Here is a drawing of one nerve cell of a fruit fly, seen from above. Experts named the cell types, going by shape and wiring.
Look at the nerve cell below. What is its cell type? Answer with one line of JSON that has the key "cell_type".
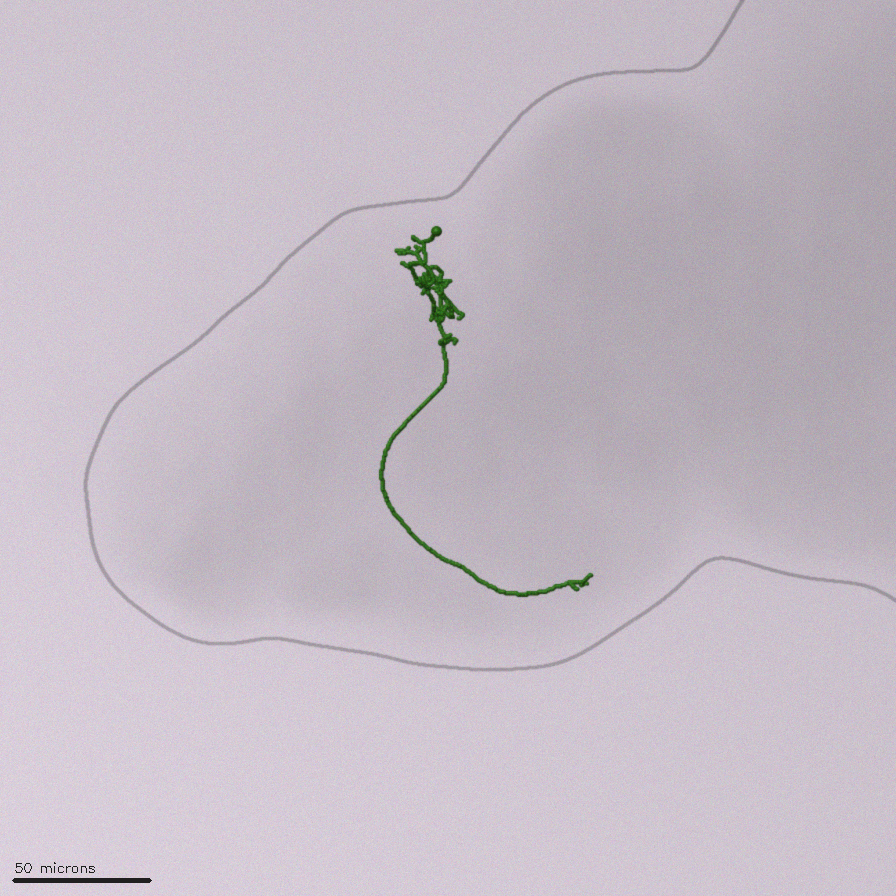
{"cell_type": "Tm5c"}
